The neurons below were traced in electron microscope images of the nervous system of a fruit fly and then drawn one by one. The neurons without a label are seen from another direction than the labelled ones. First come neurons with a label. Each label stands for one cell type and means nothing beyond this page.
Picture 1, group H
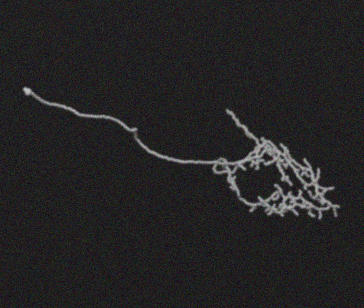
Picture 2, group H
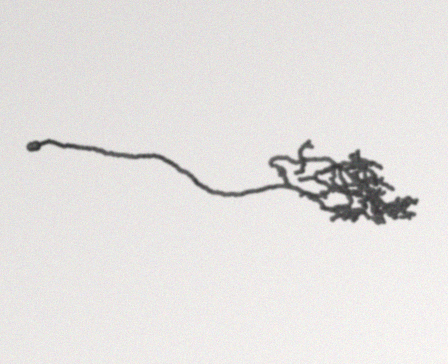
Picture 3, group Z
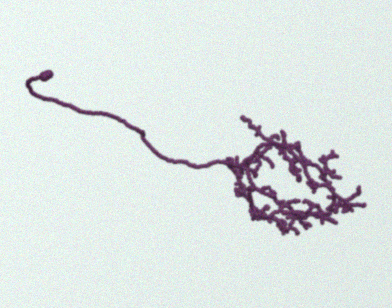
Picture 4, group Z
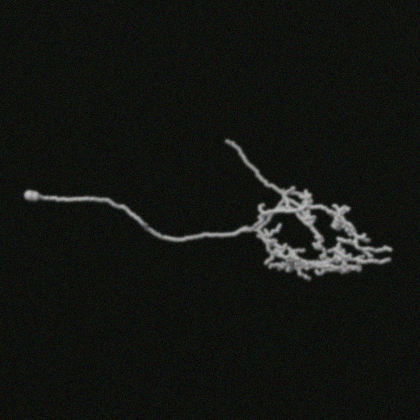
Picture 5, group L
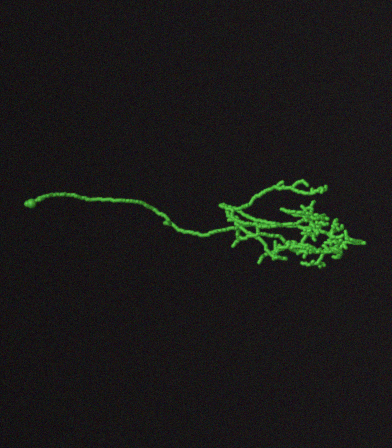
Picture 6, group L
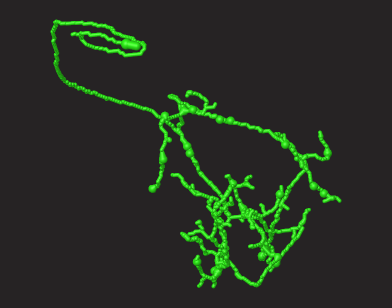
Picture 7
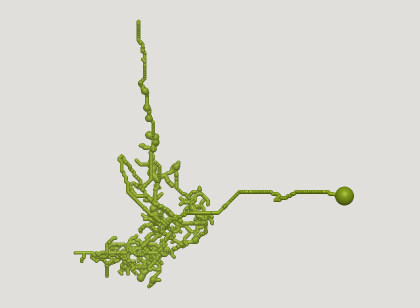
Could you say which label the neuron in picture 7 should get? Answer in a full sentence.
It belongs to group Z.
